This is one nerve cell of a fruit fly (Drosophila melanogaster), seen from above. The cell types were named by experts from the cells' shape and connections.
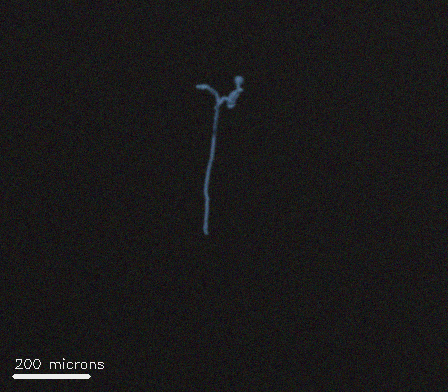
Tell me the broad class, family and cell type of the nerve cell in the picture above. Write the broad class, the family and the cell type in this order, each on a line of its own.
descending neuron
hemilineage LB6
DNge179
